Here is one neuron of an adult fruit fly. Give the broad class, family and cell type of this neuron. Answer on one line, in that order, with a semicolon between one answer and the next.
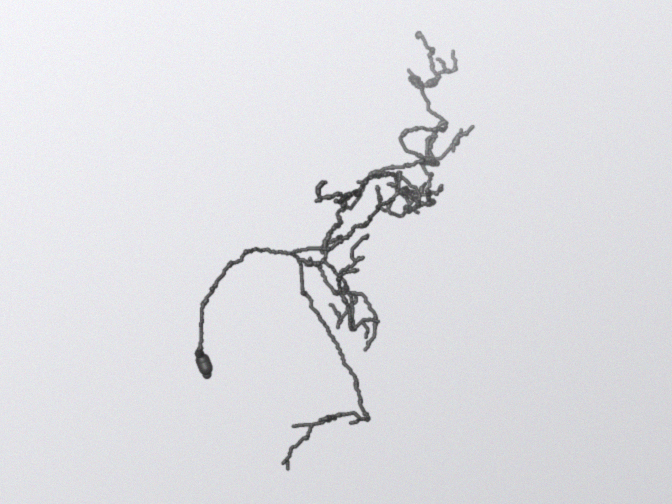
central-brain intrinsic neuron; class DAN; PAM14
